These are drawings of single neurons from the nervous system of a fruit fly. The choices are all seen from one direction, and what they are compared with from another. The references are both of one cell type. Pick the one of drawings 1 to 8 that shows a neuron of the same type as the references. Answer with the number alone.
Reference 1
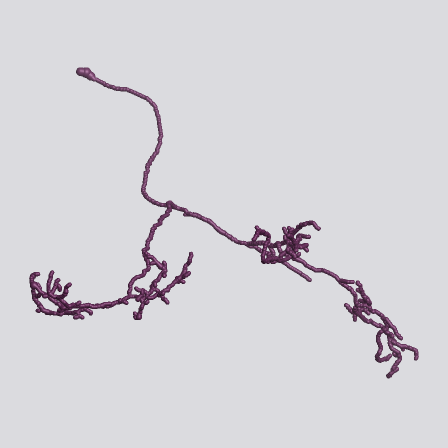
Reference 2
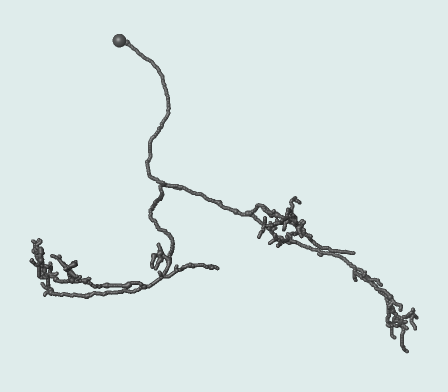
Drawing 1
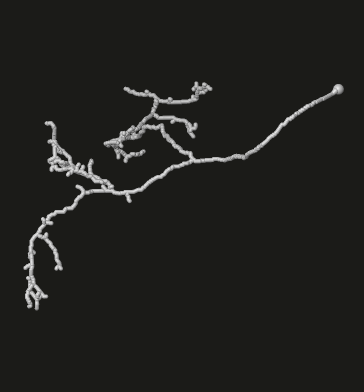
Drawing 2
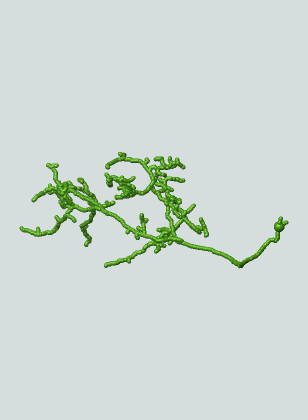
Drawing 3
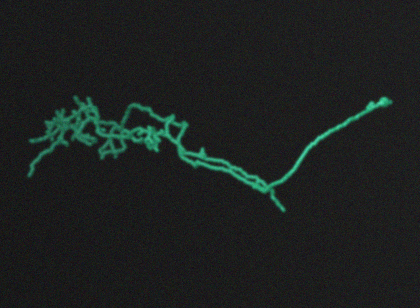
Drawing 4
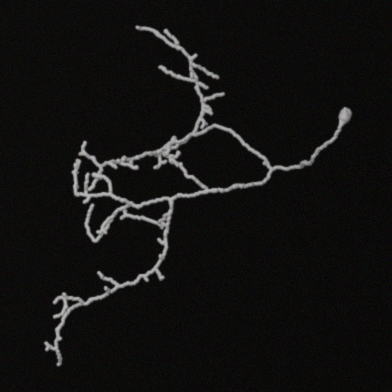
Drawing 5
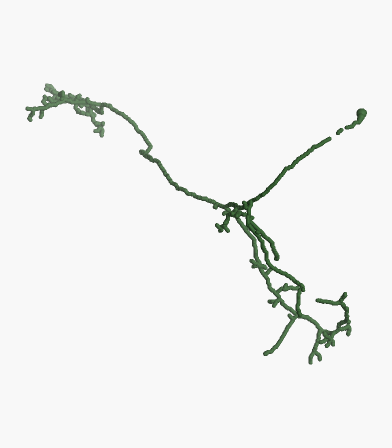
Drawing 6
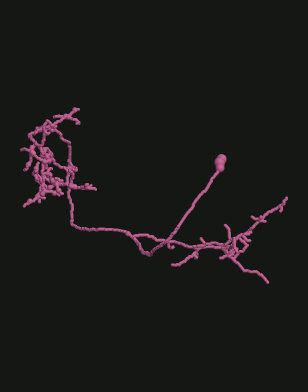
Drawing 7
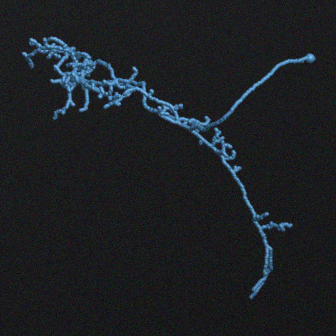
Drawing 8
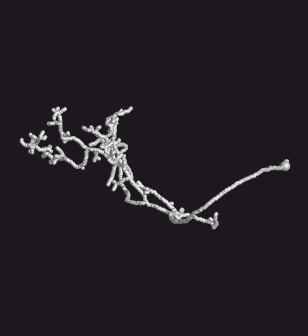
1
